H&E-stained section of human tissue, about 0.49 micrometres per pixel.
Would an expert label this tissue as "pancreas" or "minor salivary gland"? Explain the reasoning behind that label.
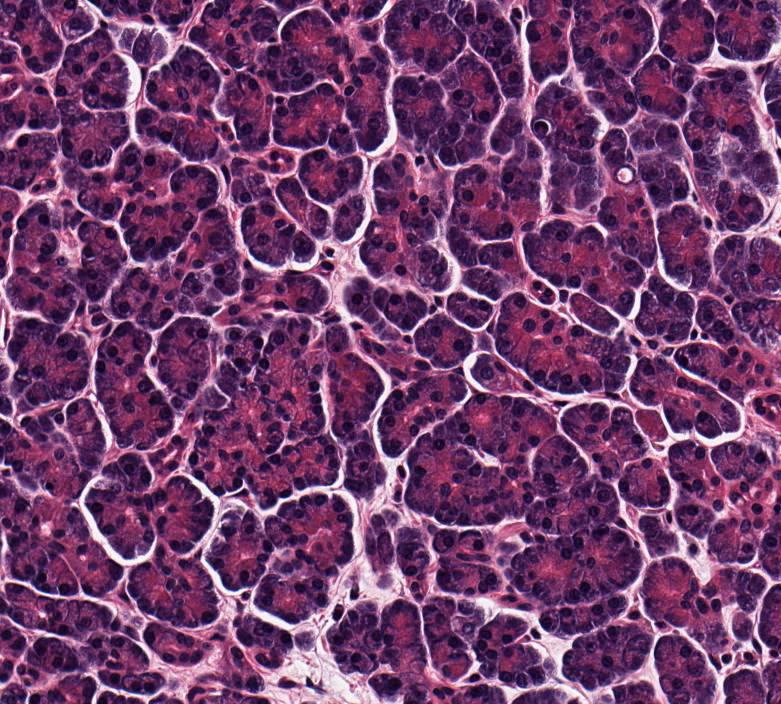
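This is pancreas. Closely packed rounded acini fill the whole field. Acinar cells: round, dark nuclei at the basal end, near the outer edge of each acinus. Their cytoplasm is pink toward the centre of each acinus and purple toward its outer edge.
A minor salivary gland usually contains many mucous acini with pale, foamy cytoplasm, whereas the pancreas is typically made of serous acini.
Central lumens tiny, mostly hard to see.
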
